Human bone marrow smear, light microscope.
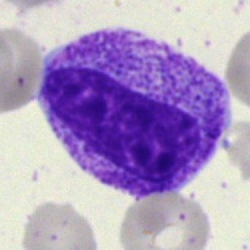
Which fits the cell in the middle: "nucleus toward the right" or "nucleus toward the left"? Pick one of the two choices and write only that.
Nucleus toward the left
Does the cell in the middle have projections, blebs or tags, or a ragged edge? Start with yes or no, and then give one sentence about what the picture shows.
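No. The cell outline is a smooth oval without surface projections.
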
